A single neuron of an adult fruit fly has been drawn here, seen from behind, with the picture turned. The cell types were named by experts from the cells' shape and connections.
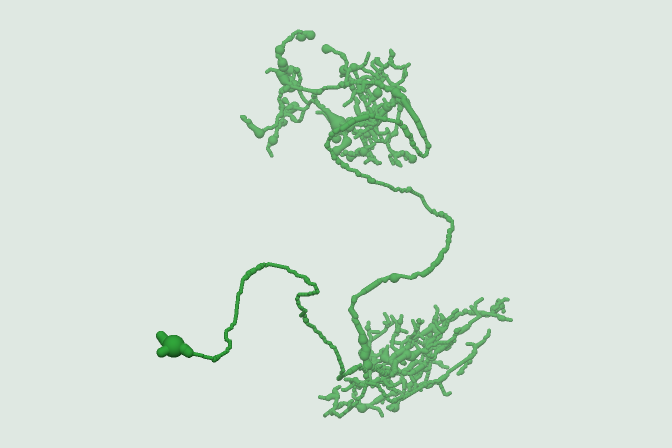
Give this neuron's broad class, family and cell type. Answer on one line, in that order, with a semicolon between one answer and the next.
central-brain intrinsic neuron; class CX; hDeltaJ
